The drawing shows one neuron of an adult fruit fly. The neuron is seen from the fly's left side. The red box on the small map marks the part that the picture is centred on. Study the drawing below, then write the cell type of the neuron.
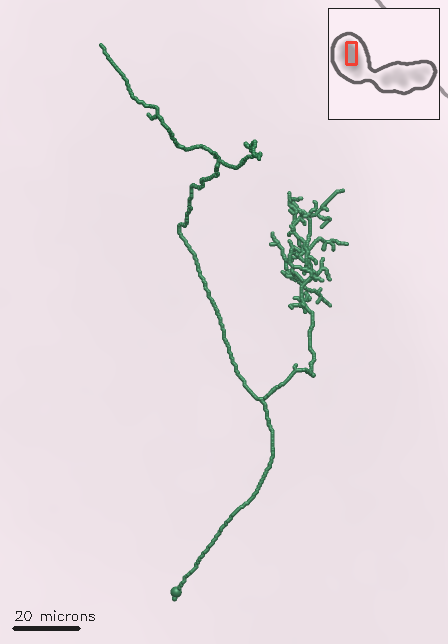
LC24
